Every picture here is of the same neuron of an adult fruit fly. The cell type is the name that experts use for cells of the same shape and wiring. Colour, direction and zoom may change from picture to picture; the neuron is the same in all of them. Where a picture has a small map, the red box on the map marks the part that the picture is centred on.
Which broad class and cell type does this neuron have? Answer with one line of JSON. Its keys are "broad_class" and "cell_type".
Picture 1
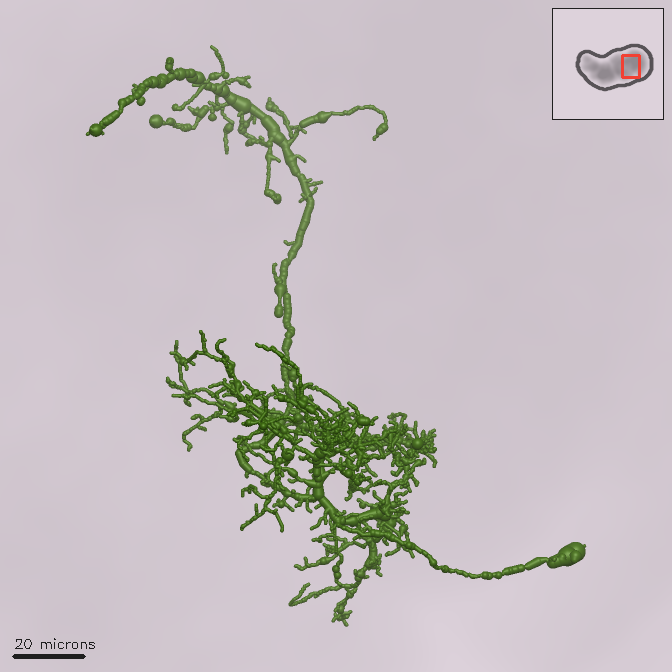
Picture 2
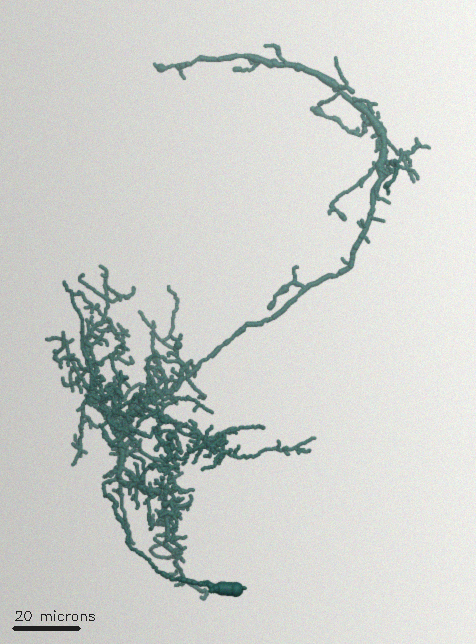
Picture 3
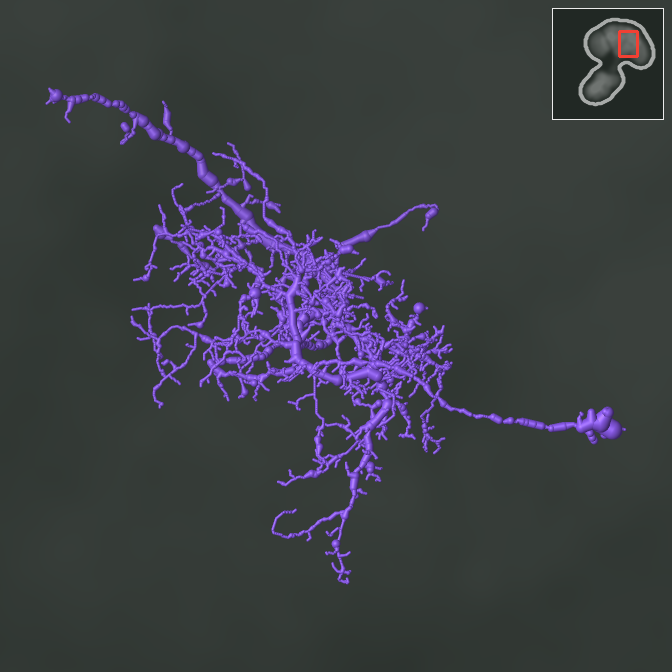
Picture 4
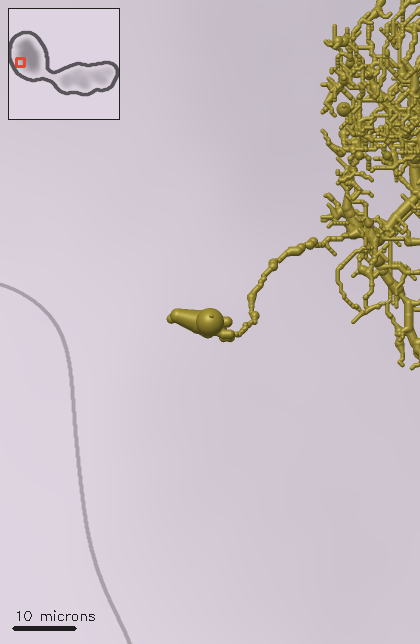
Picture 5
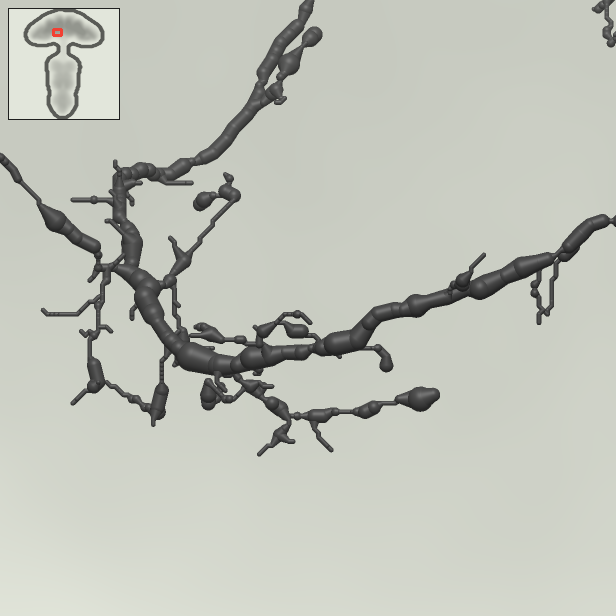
{"broad_class": "central-brain intrinsic neuron", "cell_type": "CB0629"}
